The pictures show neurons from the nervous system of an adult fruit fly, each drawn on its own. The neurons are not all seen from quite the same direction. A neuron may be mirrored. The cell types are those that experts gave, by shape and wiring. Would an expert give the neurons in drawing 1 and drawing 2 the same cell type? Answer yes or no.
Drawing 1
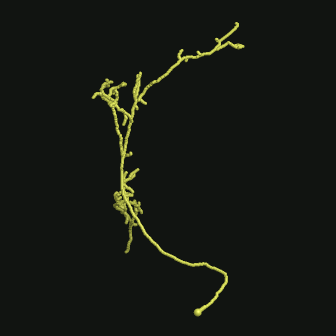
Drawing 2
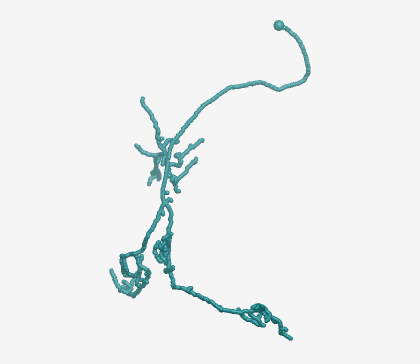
yes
